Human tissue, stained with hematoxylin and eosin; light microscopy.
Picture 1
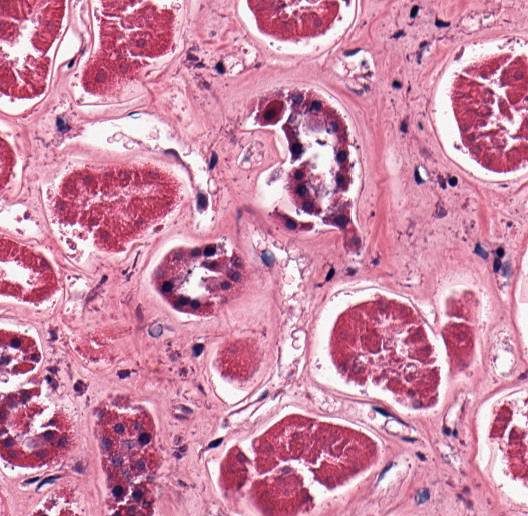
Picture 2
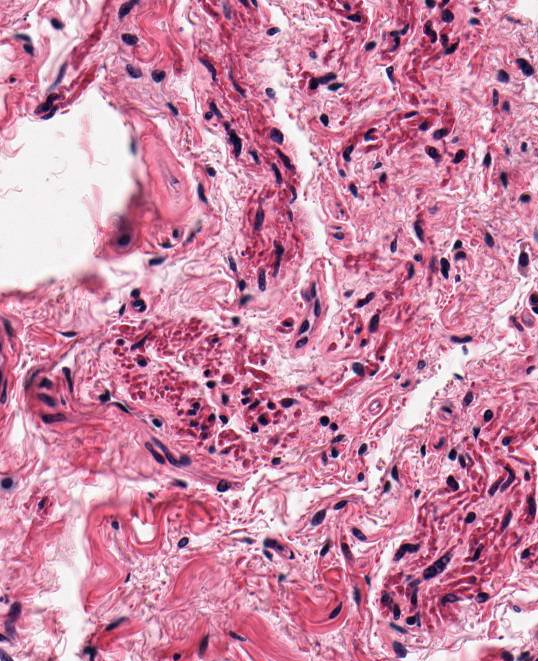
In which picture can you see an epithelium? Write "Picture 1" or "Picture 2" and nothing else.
Picture 1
